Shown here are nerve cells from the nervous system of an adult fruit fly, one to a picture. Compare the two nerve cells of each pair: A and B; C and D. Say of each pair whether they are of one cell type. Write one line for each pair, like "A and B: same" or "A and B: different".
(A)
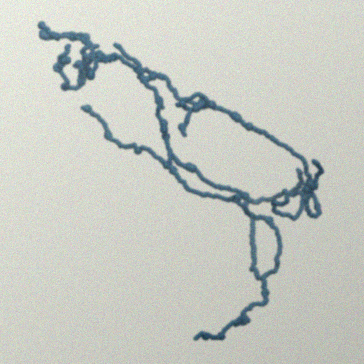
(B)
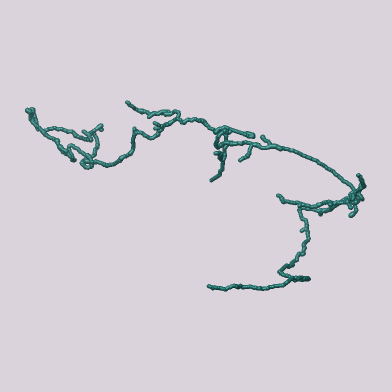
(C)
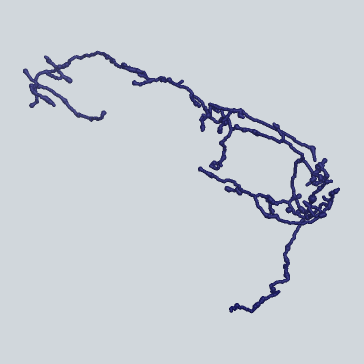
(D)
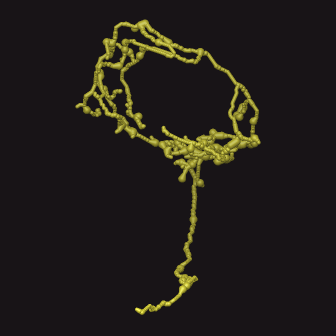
A and B: same
C and D: different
